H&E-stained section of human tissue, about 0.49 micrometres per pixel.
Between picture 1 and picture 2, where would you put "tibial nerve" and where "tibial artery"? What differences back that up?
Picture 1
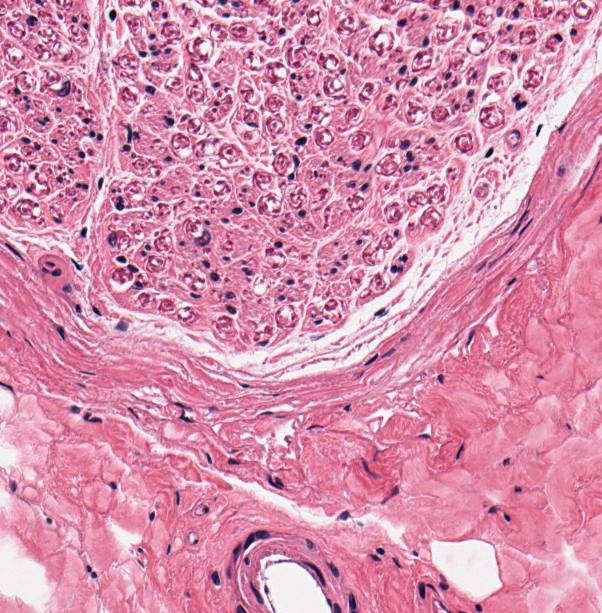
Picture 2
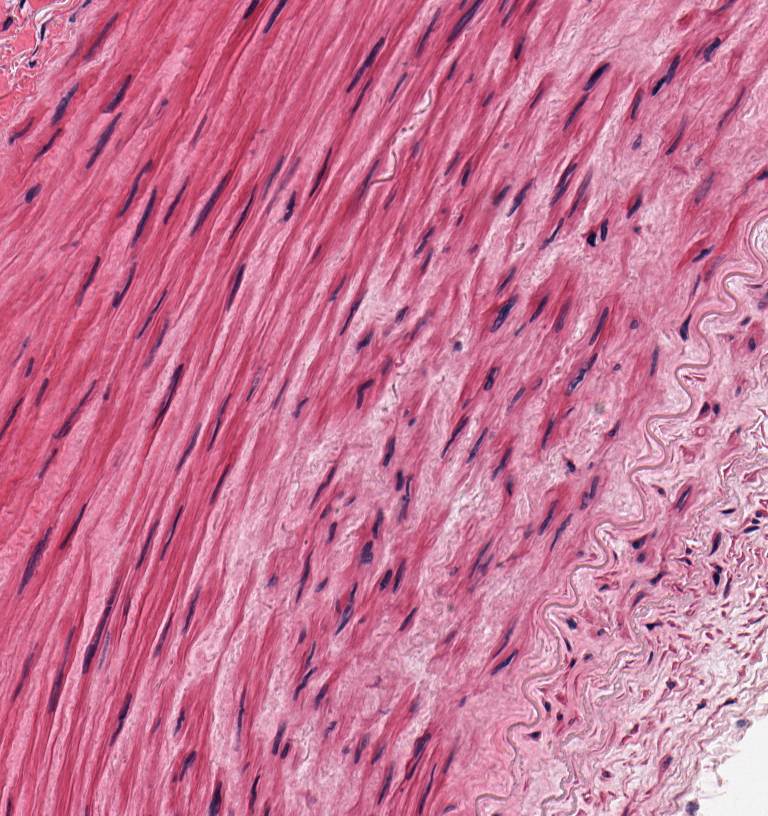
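Tibial nerve, picture 1; tibial artery, picture 2. Nerve: bundle packed with round profiles, each a central pink axon ringed by a pale sheath, as in myelinated fibres cut across. Small dark oval nuclei scattered between the profiles throughout. Lower border wrapped by thin layers of flattened cells, elongated nuclei parallel to the edge. Small thick-walled vessel with empty lumen at bottom centre. Artery: muscle nuclei elongated, cigar-shaped, dark blue-purple. Centre-right: cells more widely spaced in a paler, whitish-pink matrix. Thin glassy pink band with regular wavy outline down the right side; beyond it at lower right, loose tissue with small scattered nuclei and fine wavy fibres.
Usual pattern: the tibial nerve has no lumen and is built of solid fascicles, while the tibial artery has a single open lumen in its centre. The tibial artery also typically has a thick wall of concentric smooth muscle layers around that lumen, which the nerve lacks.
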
